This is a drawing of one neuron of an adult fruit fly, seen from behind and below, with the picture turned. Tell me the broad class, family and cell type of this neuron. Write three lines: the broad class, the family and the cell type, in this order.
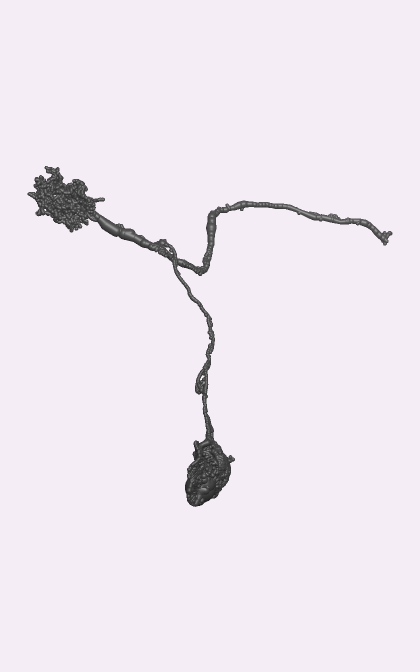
optic-lobe intrinsic neuron
T
T1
